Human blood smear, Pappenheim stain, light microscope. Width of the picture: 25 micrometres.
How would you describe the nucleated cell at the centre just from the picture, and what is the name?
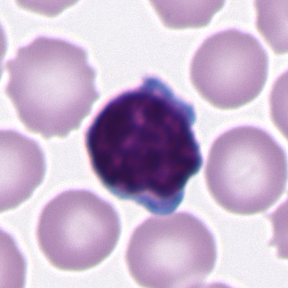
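Nucleus roughly round, not divided into lobes. Cytoplasm visible mainly along the upper right and lower edges of the cell; no granules seen. Outline slightly irregular, with small bumps at top and bottom. Typical lymphocyte.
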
